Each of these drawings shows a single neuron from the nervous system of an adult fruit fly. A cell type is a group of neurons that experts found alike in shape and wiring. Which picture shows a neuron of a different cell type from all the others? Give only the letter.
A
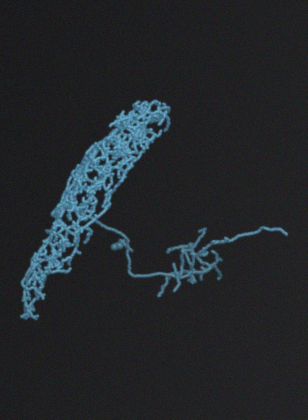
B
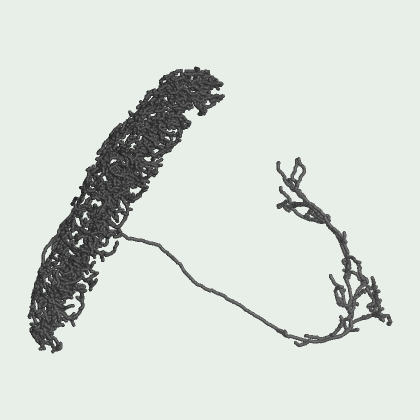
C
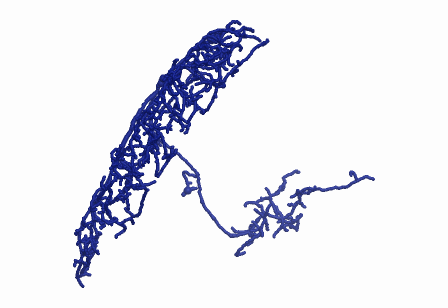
B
